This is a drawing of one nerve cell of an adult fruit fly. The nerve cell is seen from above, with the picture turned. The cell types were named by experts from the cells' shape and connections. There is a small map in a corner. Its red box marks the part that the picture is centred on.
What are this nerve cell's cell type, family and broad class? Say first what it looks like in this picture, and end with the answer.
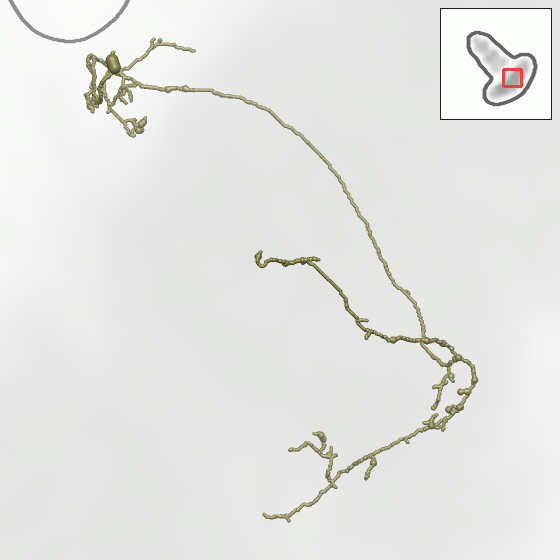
The cell body can be seen at the upper left of the picture. In this view it is about as wide as it is tall. The cell type is KCa'b'-m. Its family is called class Kenyon Cell. Its broad class is central-brain intrinsic neuron.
